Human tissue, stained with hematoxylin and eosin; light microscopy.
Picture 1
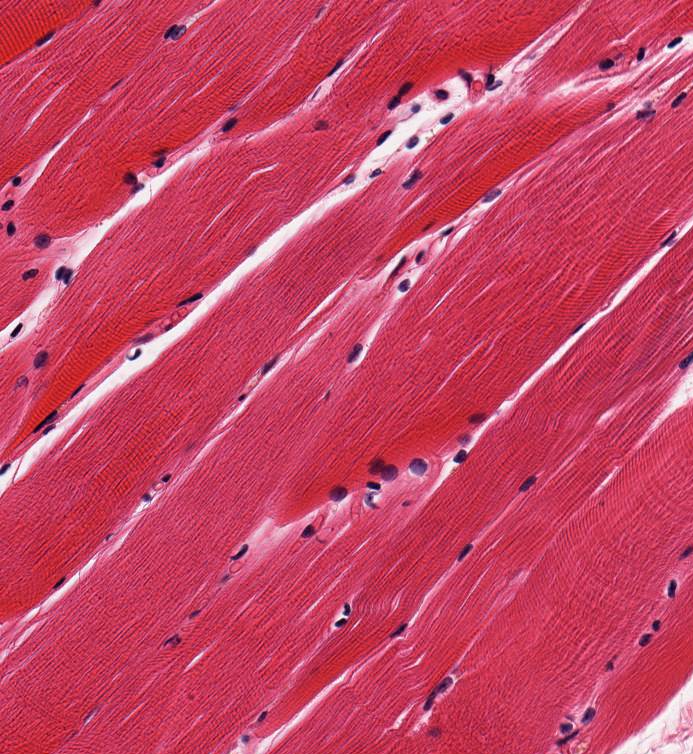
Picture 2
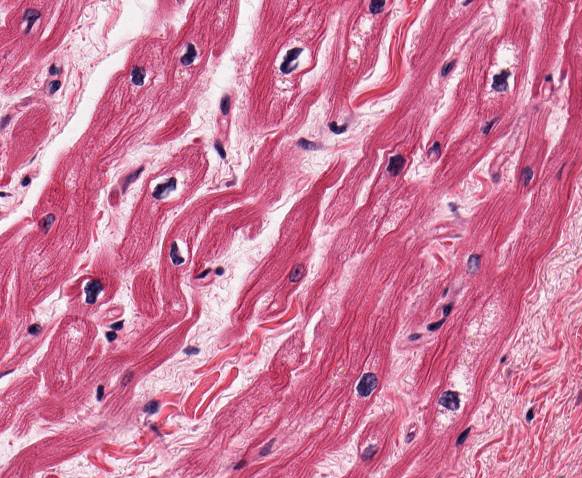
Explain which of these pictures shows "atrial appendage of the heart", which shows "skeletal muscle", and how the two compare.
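So, picture 1 is skeletal muscle, and picture 2 is the atrial appendage of the heart. I notice the nuclei first: in picture 1 they are dark, small and elongated, at the fibre edges, while in picture 2 they lie centrally, several within a clear pale halo. The fibres of picture 2 branch and join their neighbours, their pink cytoplasm finely streaked lengthwise. Picture 1 instead shows fine transverse cross-striations and deep, even pink-red cytoplasm, with only narrow strands of pale loose connective tissue between fibres.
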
